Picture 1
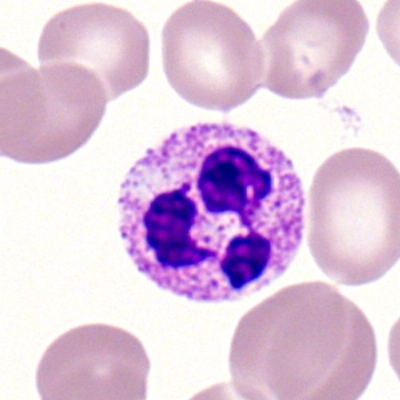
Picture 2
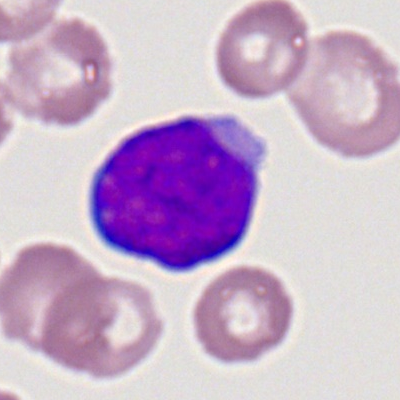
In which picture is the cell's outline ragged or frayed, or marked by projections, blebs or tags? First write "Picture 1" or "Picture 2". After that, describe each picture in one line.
Picture 2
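What picture 1 shows: The cell has a round, smooth outline.
What picture 2 shows: A pale blue bleb projects from the upper right of the cell.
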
